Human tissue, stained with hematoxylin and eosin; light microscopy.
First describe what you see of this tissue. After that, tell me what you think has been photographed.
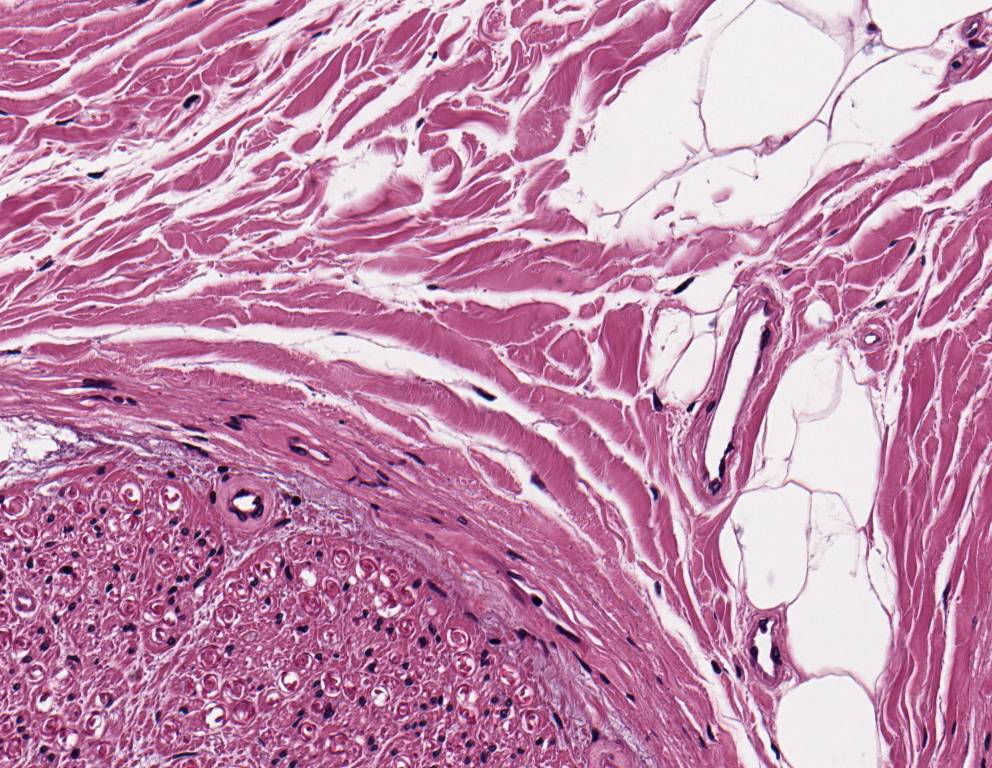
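A rounded bundle of nerve fibres, cut in cross section, fills the lower left corner of the field. Within it, each nerve fibre appears as a small pink central dot inside a pale ring. A band of dense pink fibrous tissue with flattened nuclei curves along the bundle's upper edge. Groups of large empty adipocytes lie at the upper right and along the right side. The tissue is tibial nerve.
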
